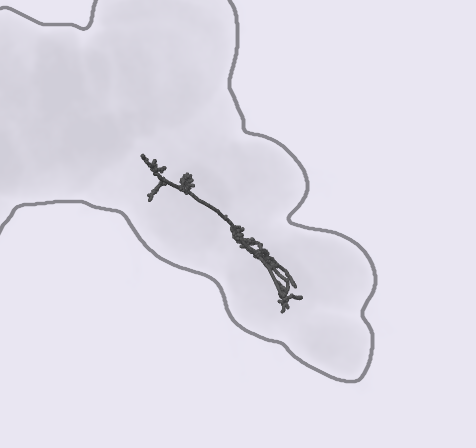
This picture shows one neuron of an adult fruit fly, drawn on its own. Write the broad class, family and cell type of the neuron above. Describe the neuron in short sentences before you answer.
The drawing shows no cell body. As drawn here it is about as wide as it is tall. Its broad class is nerve-cord intrinsic neuron. The family is hemilineage 09A. The cell type is IN09A032.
